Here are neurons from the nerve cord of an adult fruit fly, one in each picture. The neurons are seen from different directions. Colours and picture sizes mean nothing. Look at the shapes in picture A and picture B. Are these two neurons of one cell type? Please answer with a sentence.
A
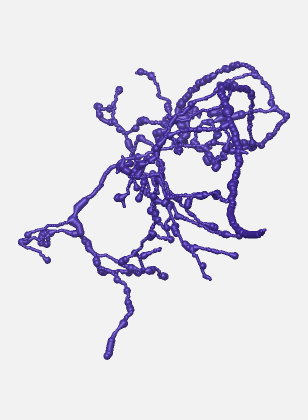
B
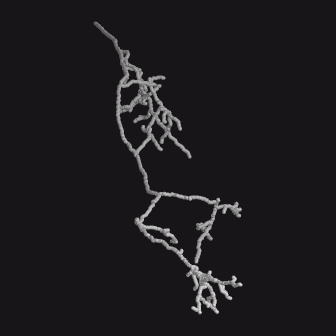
They are of the same cell type.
